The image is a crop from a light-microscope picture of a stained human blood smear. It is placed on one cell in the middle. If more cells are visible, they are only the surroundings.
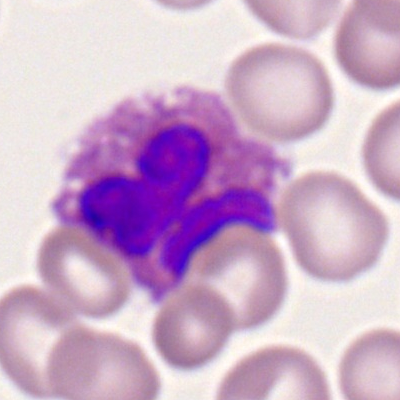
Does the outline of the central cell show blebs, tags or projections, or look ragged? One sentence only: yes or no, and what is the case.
Yes, ragged or frayed parts, or projections, blebs or tags, are present on the cell's outline.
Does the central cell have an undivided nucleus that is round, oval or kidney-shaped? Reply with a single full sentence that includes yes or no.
No, what the nucleus shows is division into distinct lobes or segments.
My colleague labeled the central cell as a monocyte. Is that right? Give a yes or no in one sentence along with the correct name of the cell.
No, the central cell is an eosinophil; it should not be labelled a monocyte.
